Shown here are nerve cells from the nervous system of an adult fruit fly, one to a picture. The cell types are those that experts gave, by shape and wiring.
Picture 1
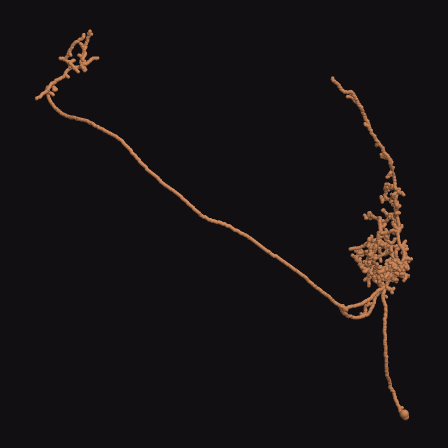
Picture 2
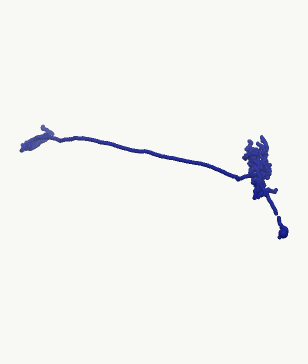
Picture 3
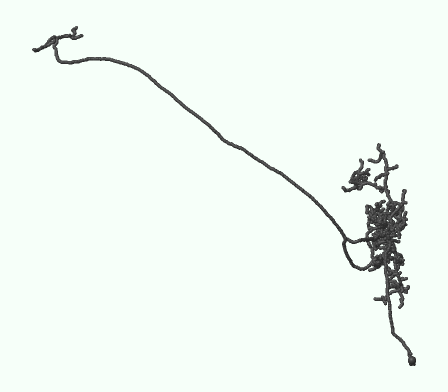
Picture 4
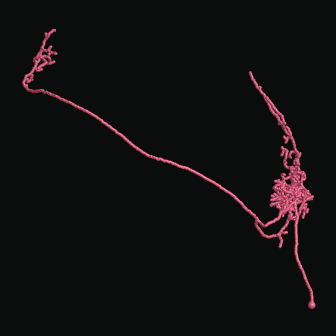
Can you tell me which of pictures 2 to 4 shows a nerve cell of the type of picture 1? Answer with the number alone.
4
